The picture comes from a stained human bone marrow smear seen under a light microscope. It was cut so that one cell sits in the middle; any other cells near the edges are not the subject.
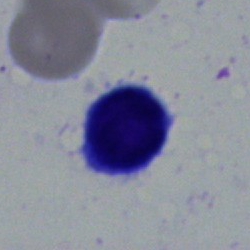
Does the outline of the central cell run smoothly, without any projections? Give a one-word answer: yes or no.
No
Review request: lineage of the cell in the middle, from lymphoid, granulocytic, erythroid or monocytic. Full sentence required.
The lineage of the cell at the center of the crop is lymphoid.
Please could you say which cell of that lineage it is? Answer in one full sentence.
In this crop, the cell at the very middle is a lymphocyte.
